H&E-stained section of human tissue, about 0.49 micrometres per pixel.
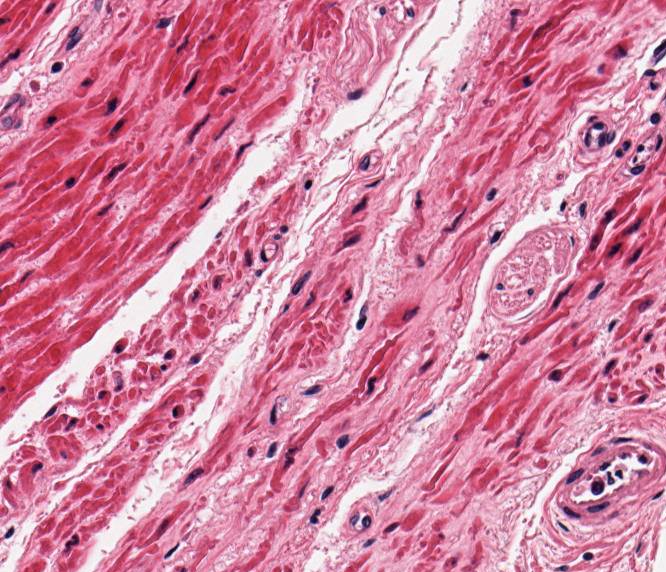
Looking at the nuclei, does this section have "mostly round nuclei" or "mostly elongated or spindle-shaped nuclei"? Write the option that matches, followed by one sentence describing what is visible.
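Mostly elongated or spindle-shaped nuclei. The fibres are smooth muscle cells with elongated, cigar-shaped dark nuclei lying parallel to the bundles.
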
